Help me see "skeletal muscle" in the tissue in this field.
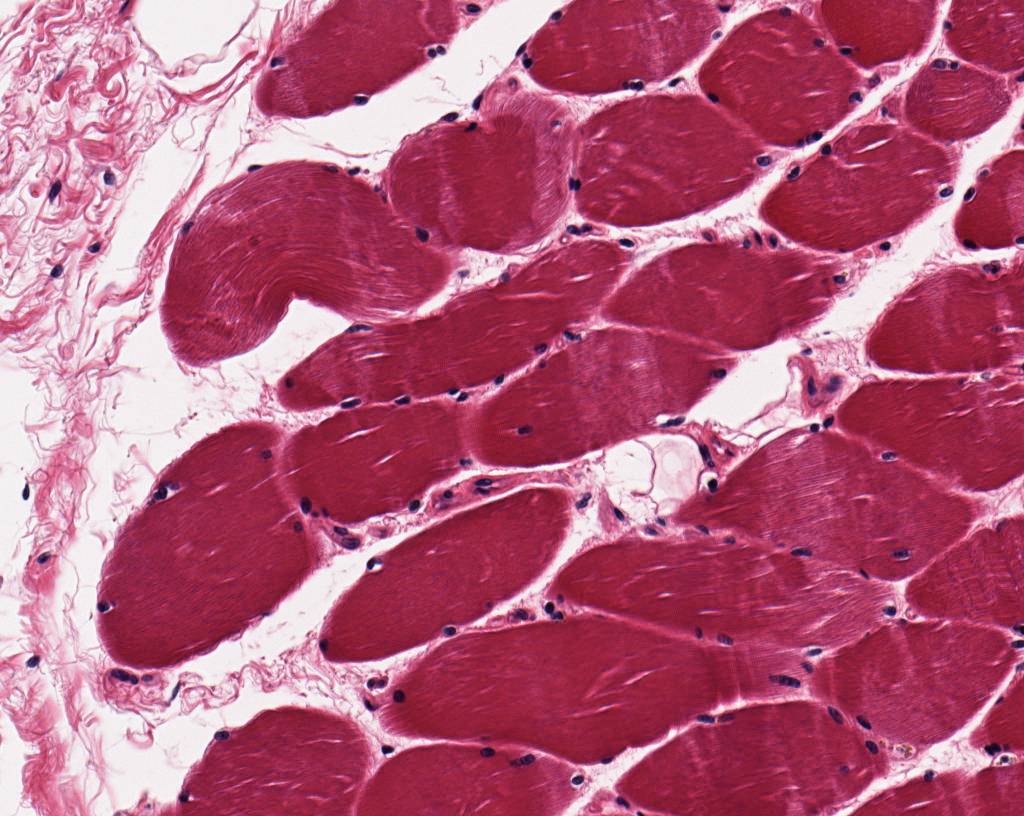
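It's skeletal muscle. The fibre cytoplasm stains a deep, fairly uniform red with eosin, and the dark, flattened nuclei sit at the edges of the fibres, not in their centres. Between fibres run thin strands of pale pink loose connective tissue with small dark nuclei. Along the left edge lies wavy pink collagenous connective tissue with scattered nuclei.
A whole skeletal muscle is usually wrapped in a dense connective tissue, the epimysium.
That edge tissue fits with such a wrapping.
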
